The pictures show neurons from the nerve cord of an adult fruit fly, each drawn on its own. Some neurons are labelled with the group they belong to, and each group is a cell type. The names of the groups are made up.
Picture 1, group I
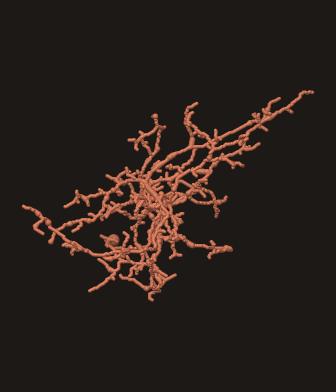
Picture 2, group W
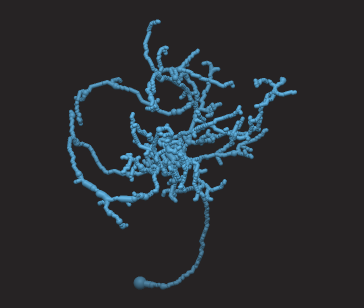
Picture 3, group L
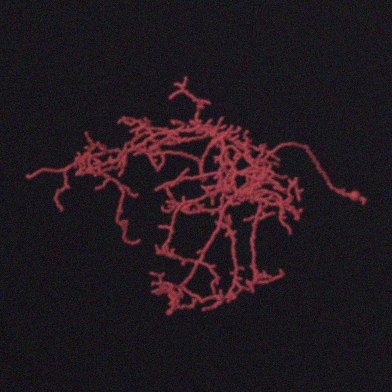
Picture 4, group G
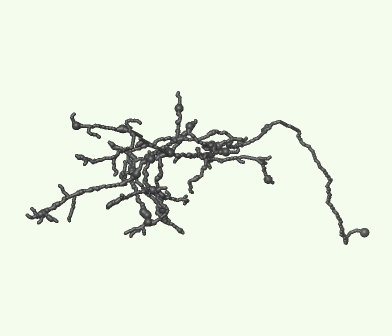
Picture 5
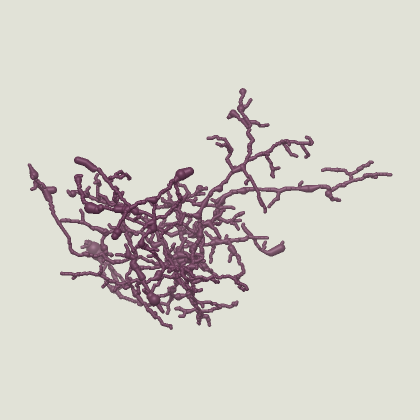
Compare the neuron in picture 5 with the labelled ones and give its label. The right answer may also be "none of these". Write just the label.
group I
